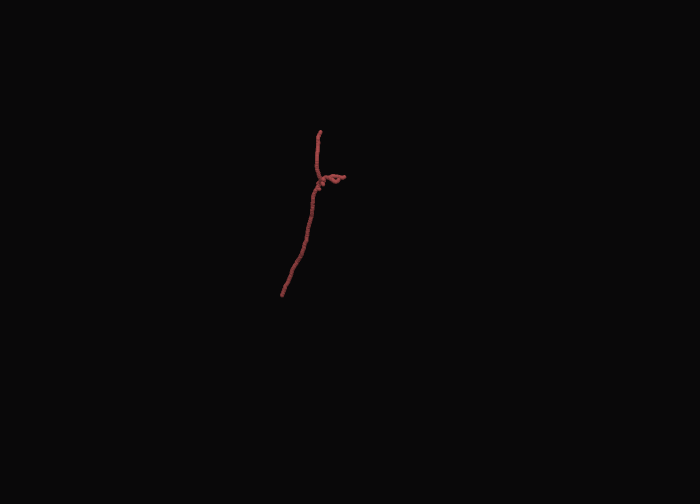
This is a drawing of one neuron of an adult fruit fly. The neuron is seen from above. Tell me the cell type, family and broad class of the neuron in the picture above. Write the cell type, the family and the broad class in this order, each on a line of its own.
SNpp56
class mechanosensory proprioceptive
sensory neuron entering the nerve cord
